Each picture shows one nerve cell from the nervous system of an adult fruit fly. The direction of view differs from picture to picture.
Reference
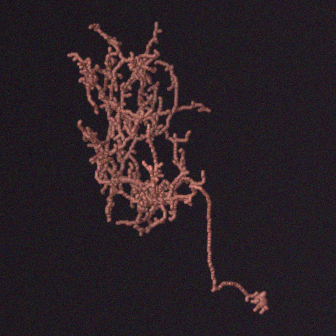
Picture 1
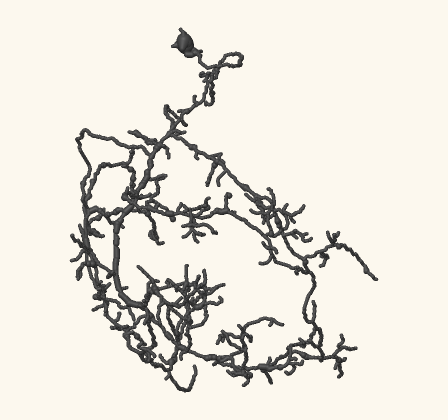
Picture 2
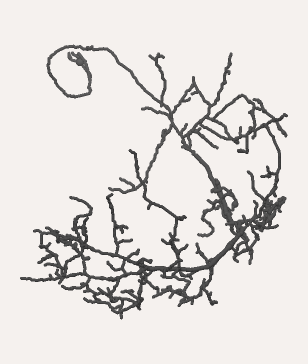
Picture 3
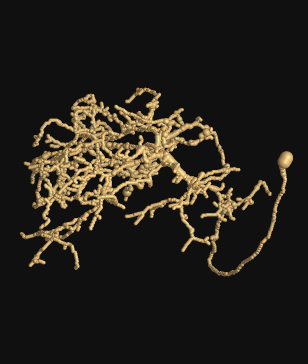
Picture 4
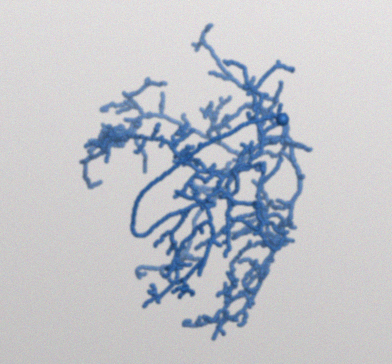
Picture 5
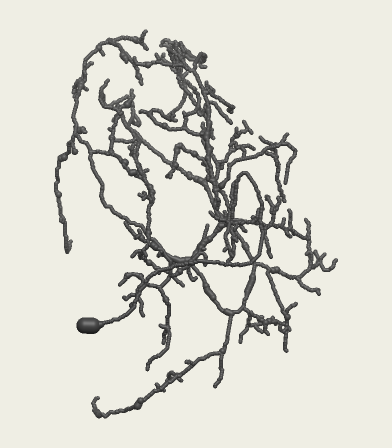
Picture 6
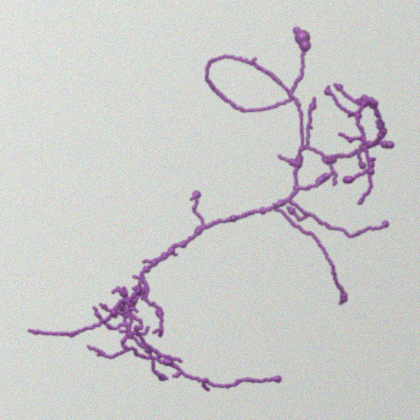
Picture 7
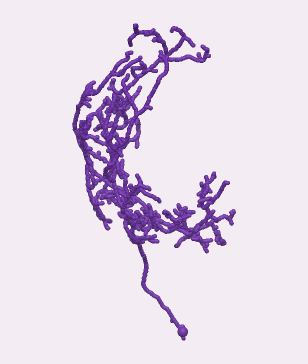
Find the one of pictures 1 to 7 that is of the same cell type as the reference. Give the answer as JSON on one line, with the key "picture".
{"picture": 3}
